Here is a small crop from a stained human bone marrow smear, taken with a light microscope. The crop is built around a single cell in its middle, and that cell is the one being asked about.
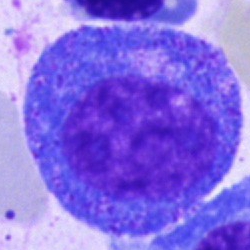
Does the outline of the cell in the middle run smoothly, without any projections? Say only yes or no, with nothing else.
Yes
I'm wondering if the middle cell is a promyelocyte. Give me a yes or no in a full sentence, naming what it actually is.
Yes, the cell centred in this crop is a promyelocyte.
